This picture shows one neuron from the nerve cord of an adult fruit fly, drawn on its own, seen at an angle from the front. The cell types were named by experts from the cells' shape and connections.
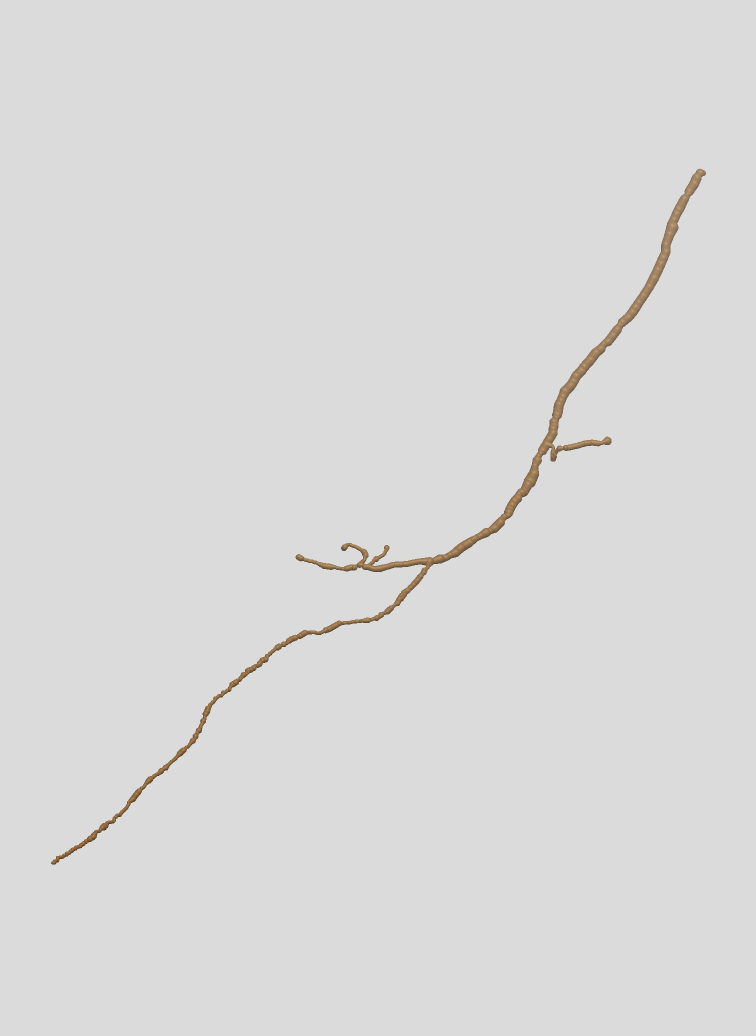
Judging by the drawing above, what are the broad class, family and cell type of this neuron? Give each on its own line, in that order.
sensory neuron ascending to the brain
class mechanosensory proprioceptive
SApp08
